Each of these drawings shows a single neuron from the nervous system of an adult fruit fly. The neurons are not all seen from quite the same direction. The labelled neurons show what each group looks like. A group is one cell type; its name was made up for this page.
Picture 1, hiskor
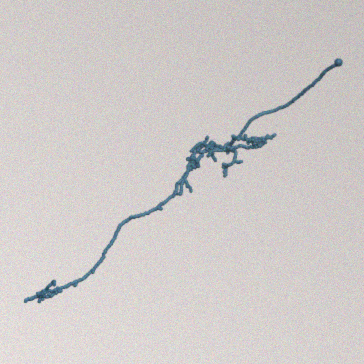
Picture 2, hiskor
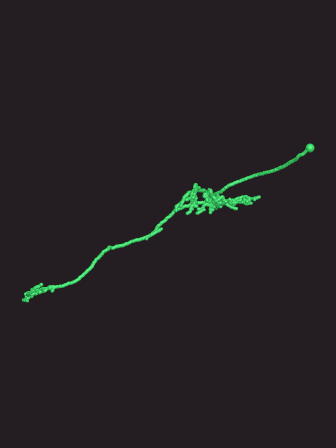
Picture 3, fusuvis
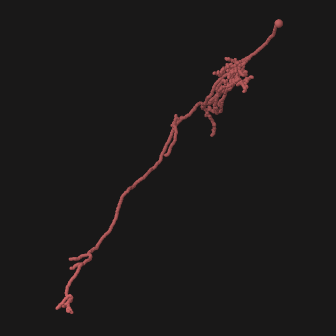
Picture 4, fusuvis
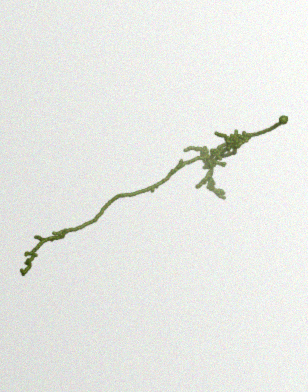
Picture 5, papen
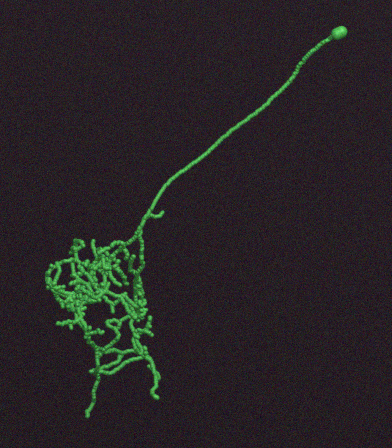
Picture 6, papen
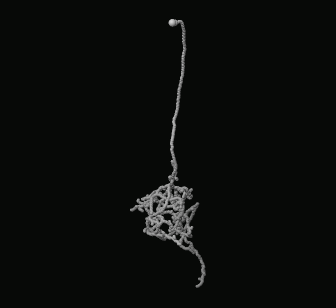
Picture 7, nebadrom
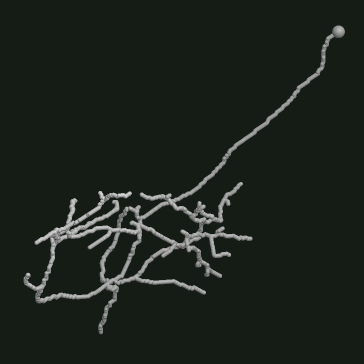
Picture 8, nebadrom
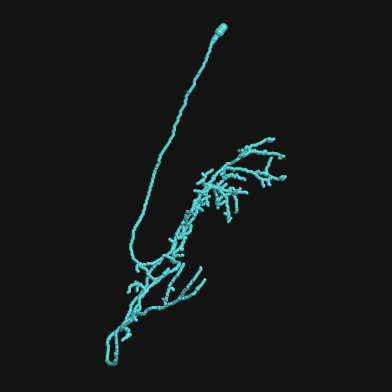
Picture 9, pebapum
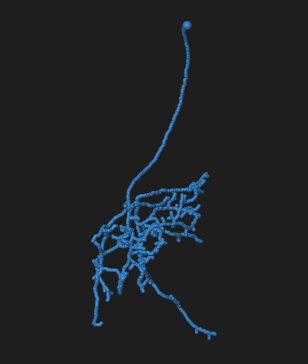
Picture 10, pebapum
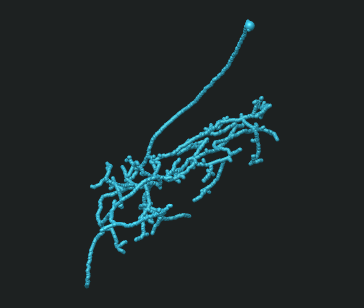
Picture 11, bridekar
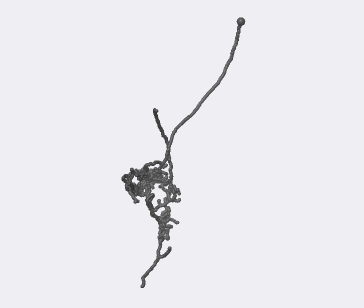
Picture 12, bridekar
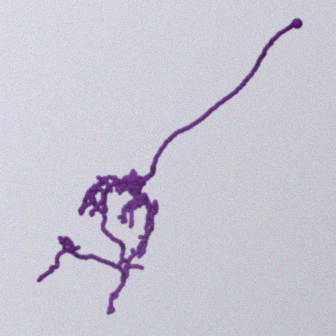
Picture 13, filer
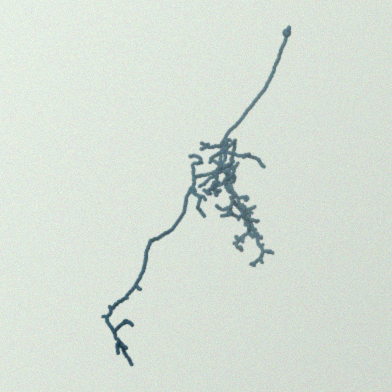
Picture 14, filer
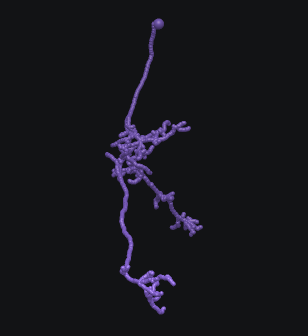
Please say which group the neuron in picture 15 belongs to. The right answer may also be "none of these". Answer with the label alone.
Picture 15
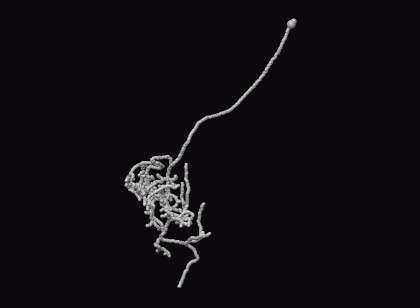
papen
